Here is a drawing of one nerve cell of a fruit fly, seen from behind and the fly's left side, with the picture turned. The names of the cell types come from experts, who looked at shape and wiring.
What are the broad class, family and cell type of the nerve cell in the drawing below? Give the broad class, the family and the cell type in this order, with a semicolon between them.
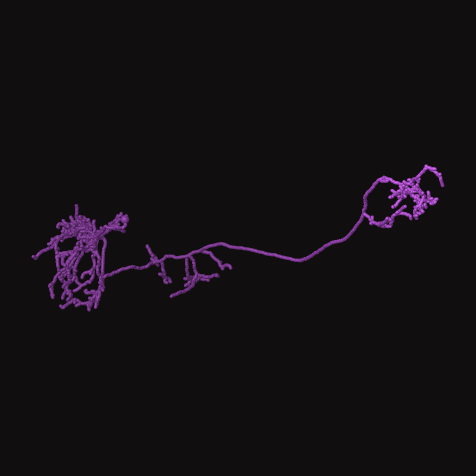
descending neuron; hemilineage SMPpv2_ventral; DNpe039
